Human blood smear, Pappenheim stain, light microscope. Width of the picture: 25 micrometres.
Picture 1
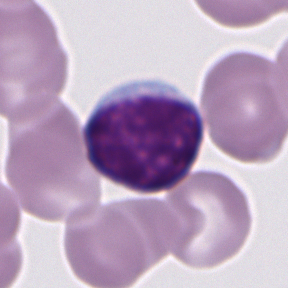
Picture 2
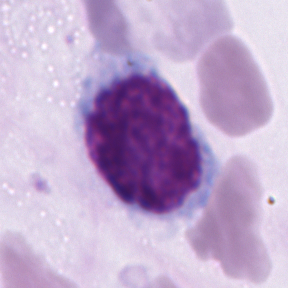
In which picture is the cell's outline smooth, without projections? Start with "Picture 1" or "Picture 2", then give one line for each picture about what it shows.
Picture 1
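Picture 1: The outline of the cell is round and smooth.
Picture 2: The edge of the cell is slightly ragged rather than smooth.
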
